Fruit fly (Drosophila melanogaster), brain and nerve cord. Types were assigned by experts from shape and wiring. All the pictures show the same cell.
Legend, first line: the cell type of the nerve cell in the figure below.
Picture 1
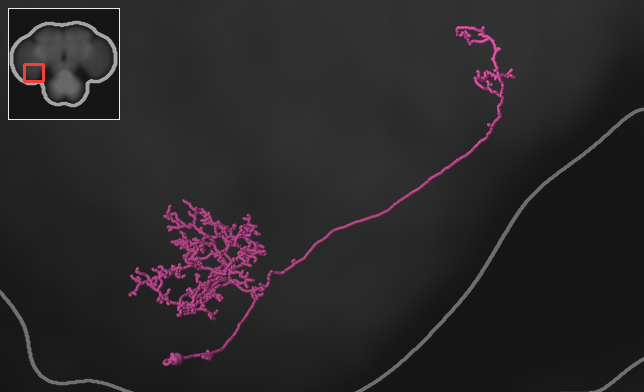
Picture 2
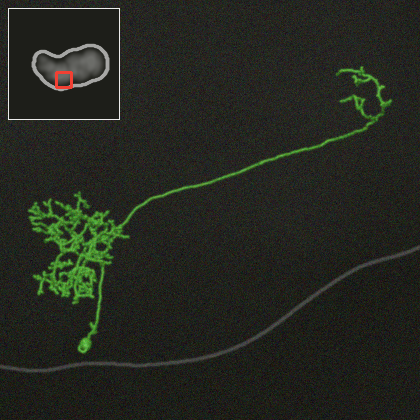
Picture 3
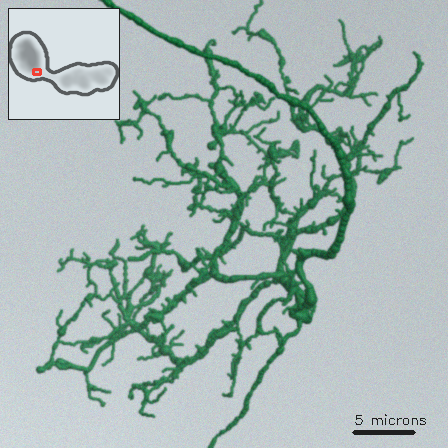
Tm26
